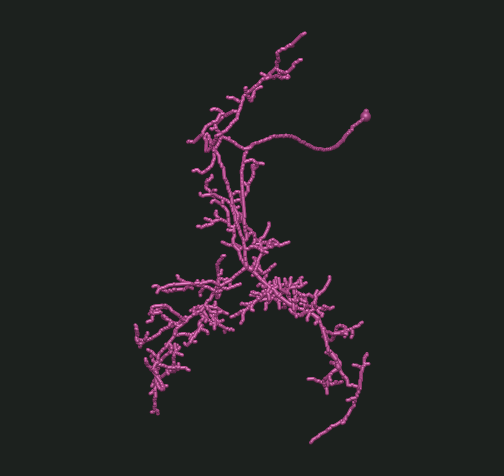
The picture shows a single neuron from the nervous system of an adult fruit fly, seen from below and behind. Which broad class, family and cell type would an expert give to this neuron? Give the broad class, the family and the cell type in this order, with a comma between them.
nerve-cord intrinsic neuron, hemilineage 23B, IN23B013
